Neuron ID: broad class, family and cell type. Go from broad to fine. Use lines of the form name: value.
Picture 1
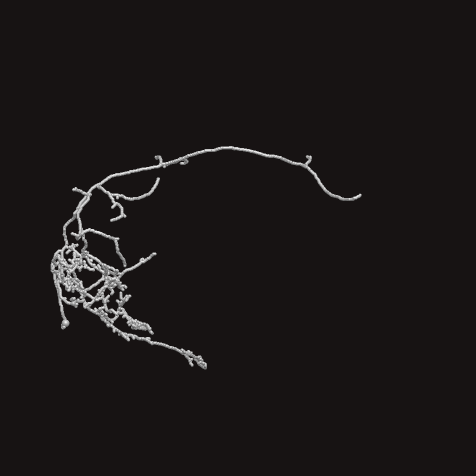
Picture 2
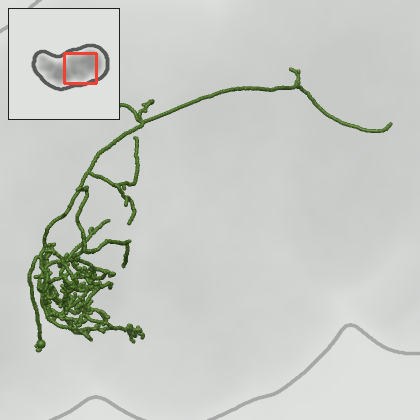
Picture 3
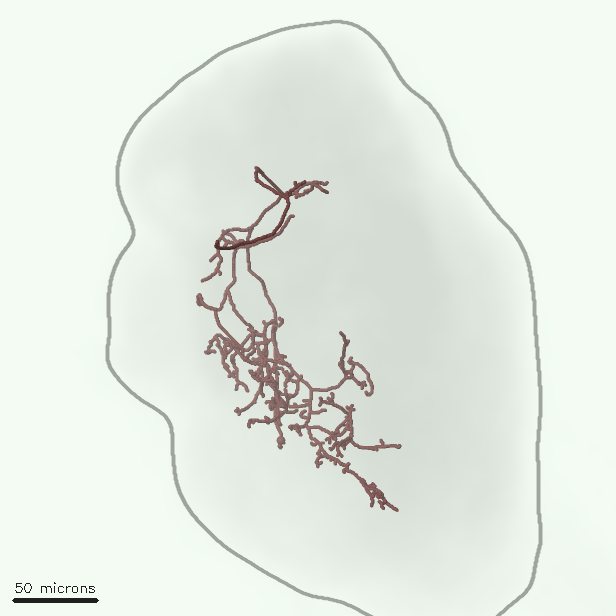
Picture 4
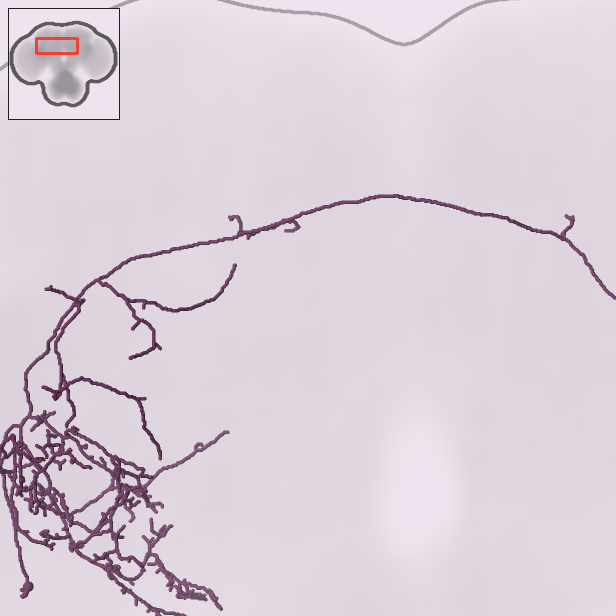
broad class: central-brain intrinsic neuron
family: hemilineage VLPl&p2_lateral
cell type: AVLP120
